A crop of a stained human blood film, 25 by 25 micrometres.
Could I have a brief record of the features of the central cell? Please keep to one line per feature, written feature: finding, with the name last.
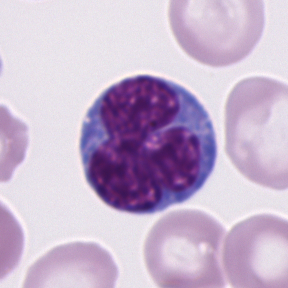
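Outline: look, round and smooth
Chromatin: dark purple and coarsely clumped
Granules: no coarse ones filling the cytoplasm
Vacuoles: none to be seen in the cytoplasm
Name: this is a typical lymphocyte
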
